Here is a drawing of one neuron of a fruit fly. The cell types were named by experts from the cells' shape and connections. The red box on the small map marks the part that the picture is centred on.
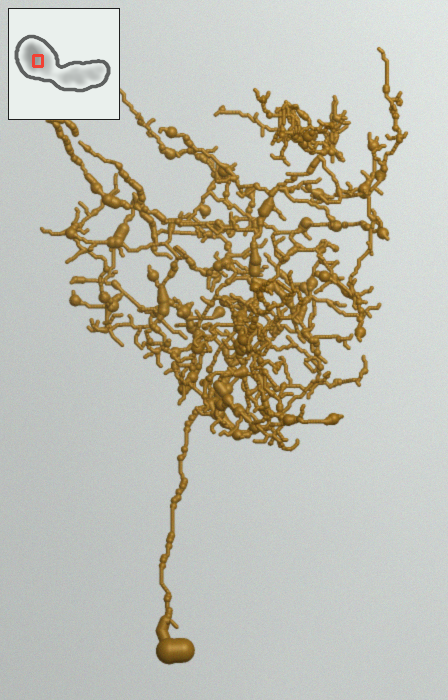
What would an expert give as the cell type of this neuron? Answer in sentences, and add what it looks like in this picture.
The cell type is PVLP073. It is a central-brain intrinsic neuron. The cell body can be seen at the bottom of the picture. The picture shows more than a hundred branch ends.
